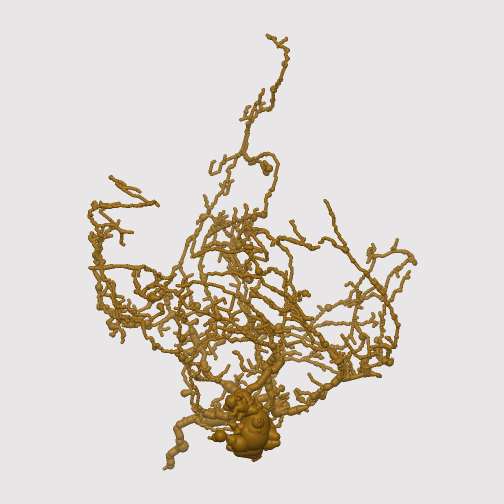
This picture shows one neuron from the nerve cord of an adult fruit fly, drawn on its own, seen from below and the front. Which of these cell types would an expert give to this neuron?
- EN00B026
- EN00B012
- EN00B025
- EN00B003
EN00B012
